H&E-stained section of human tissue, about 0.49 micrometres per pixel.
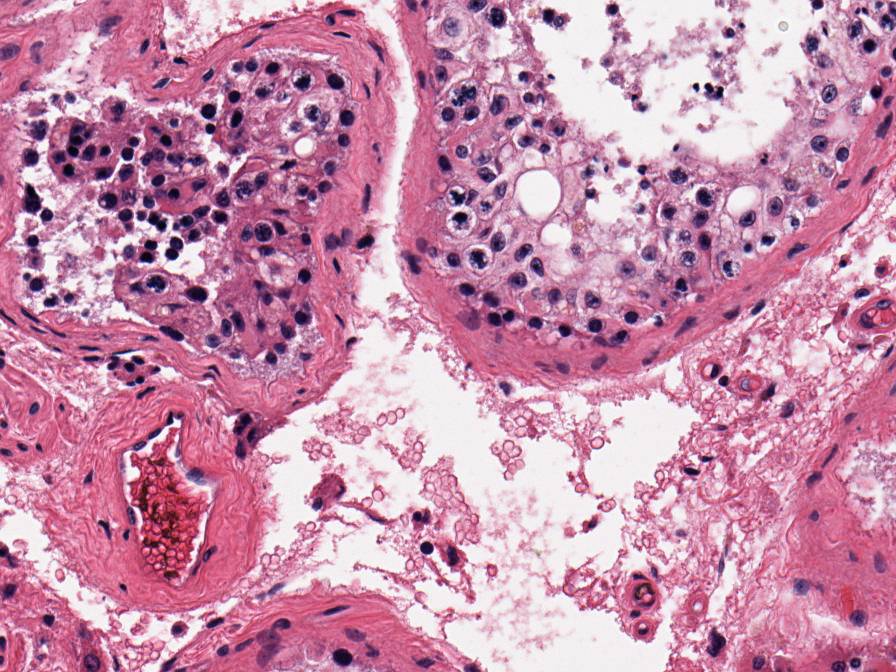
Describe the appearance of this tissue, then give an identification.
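Cross-sections of rounded tubules lie at upper left, upper right and bottom edge, separated by loose pale interstitial tissue. Each has a thick, pink, layered fibrous wall holding flattened spindle-shaped nuclei. Detached cell clumps with small, dark, condensed nuclei fill the upper-left lumen. A thick-walled vessel at lower left is packed with red blood cells. This is testis.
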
